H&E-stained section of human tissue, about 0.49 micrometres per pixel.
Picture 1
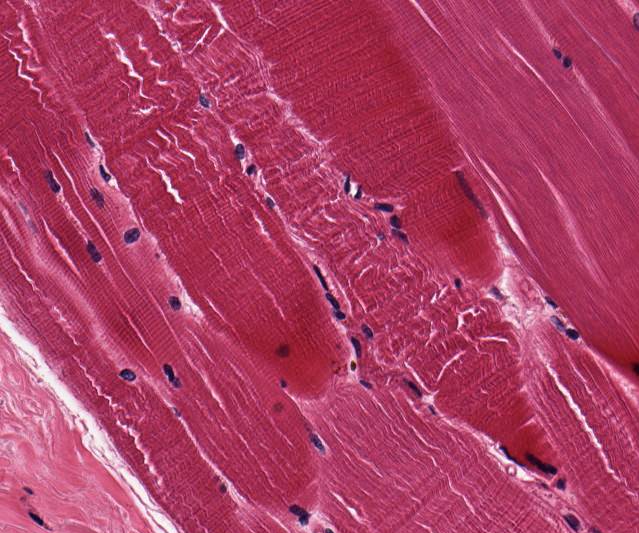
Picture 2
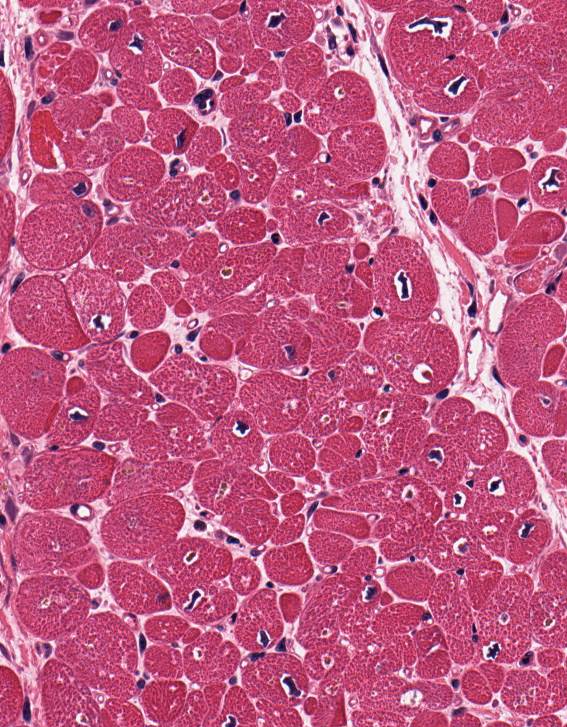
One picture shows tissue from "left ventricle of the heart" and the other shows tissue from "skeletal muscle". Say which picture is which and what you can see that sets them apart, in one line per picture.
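Picture 1 – skeletal muscle. The nuclei are elongated, dark blue and lie along the edges of the fibres, parallel to their length.
Picture 2 – left ventricle of the heart. Many fibres contain a single nucleus placed in the centre of the fibre.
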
